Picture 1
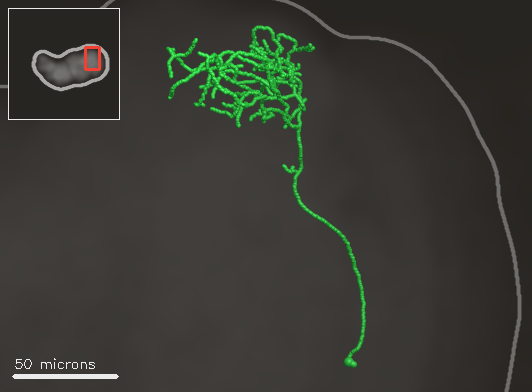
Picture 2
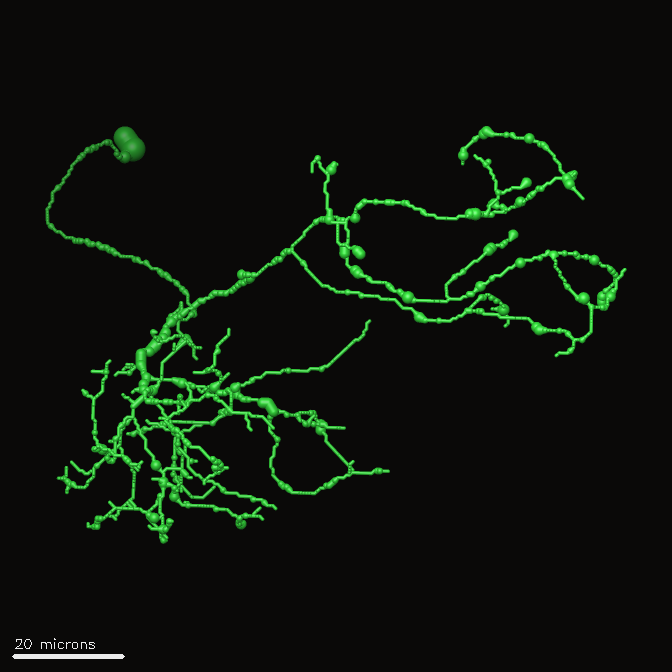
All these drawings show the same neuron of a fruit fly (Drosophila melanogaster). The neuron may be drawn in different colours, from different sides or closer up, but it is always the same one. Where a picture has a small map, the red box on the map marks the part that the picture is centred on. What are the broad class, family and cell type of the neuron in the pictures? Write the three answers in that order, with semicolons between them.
central-brain intrinsic neuron; hemilineage LHa2; CB0947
